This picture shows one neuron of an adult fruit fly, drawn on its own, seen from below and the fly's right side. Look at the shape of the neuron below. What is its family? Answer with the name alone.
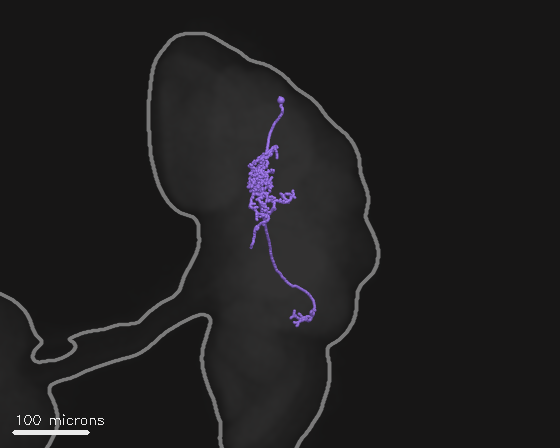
hemilineage VLPl&d1_lateral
